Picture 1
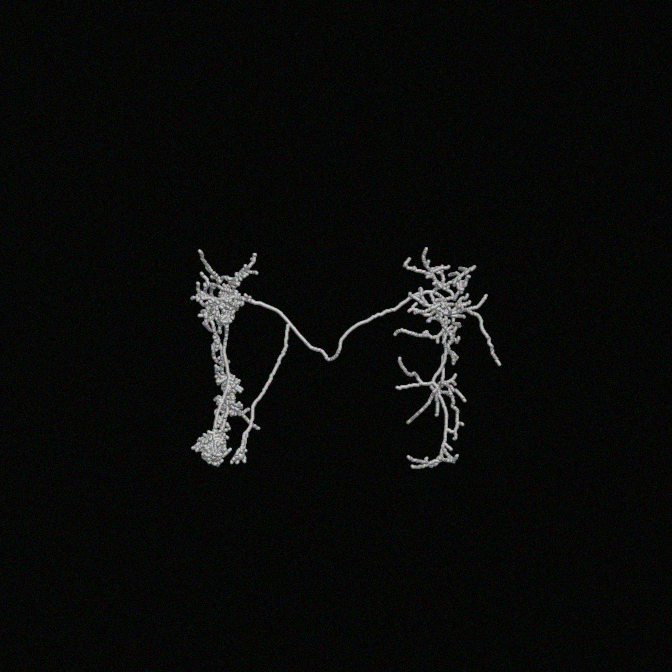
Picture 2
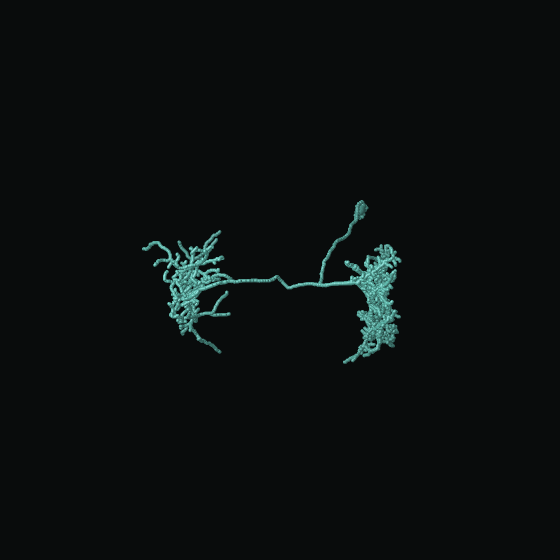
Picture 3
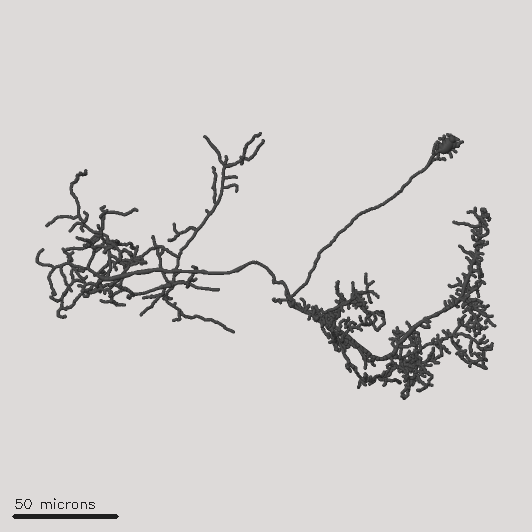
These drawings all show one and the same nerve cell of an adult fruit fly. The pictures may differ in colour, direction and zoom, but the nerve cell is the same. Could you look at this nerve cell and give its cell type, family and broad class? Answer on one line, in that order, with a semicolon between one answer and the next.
PS196_a; hemilineage 07B; central-brain intrinsic neuron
